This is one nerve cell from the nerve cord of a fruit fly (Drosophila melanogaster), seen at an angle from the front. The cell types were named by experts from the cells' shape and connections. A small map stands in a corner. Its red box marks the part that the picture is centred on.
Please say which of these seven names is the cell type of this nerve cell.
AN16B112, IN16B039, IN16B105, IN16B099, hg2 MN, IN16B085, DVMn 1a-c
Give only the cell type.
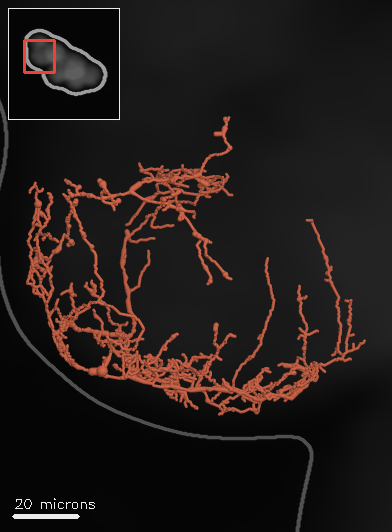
IN16B039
